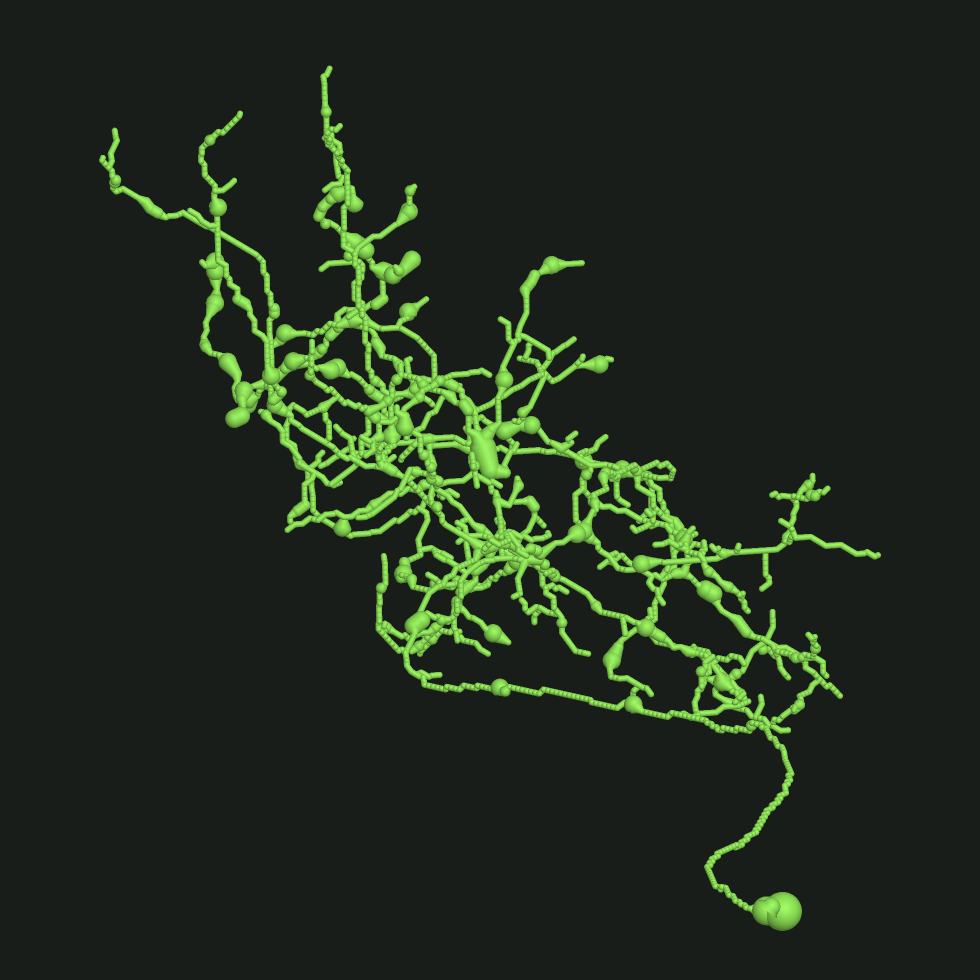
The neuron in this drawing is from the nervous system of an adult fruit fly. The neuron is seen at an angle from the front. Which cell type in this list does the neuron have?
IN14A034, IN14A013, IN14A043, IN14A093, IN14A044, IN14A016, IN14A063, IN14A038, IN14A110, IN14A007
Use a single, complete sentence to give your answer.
The cell type IN14A063 is the type of this neuron.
